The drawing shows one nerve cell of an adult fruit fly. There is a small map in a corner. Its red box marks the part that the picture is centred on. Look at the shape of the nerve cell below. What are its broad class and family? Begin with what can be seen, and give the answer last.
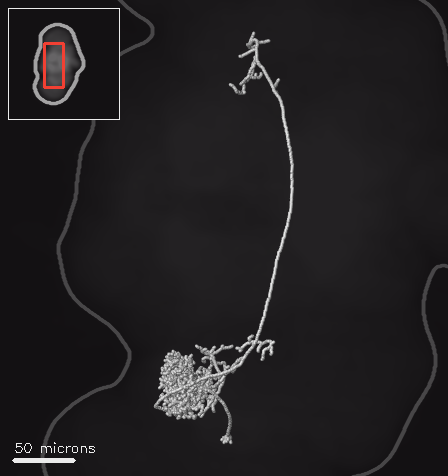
By the scale bar it is about 350 microns tall in this view. In this view it is more than twice as tall as it is wide. It is a central-brain intrinsic neuron. Its family is hemilineage VLPl&d1_lateral.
